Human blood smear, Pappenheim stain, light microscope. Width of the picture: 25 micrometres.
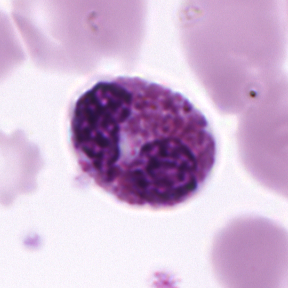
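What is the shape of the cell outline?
Smooth and oval.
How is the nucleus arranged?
As two separate lobes, one on the left and one on the lower right, with dark purple, coarsely clumped chromatin.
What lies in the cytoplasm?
Granules, spread throughout it.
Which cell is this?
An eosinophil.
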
